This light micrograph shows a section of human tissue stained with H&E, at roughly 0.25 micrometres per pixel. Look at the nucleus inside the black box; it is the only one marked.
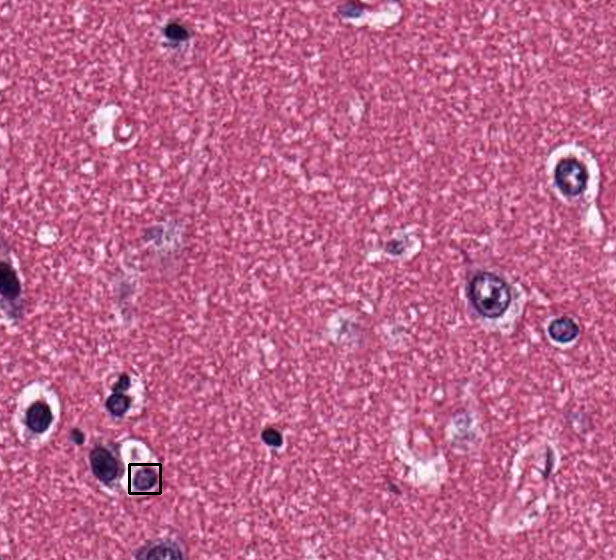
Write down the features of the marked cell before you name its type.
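The nucleus is round with a smooth outline. It is dark purple, a little smaller than the larger, darker nucleus directly to its left. No pink cytoplasm is seen around it; the nucleus sits in a clear, unstained space. The marked nucleus belongs to an oligodendrocyte.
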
